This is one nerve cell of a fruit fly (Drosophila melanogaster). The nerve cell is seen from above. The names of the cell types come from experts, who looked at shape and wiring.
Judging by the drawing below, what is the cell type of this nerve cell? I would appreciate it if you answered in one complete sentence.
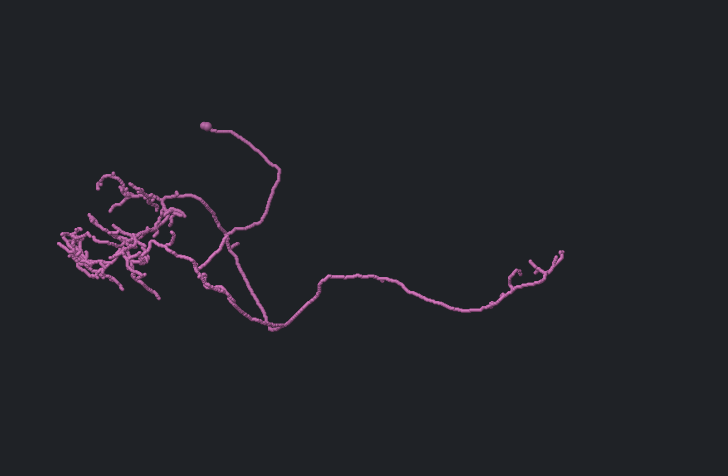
The nerve cell here is of the cell type CB2674.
